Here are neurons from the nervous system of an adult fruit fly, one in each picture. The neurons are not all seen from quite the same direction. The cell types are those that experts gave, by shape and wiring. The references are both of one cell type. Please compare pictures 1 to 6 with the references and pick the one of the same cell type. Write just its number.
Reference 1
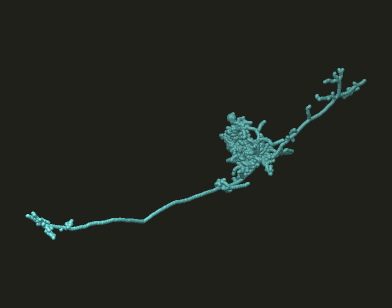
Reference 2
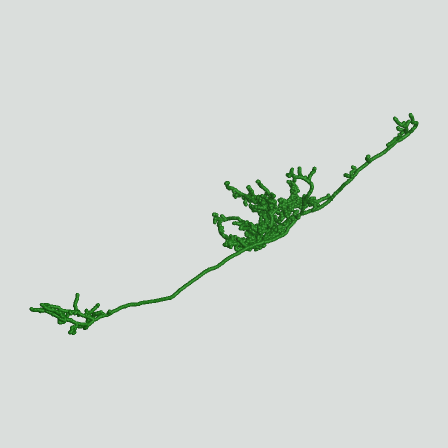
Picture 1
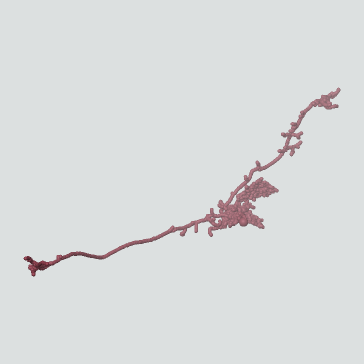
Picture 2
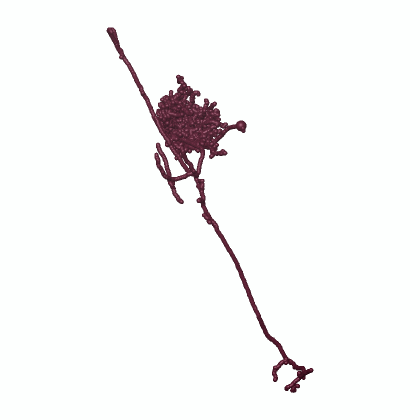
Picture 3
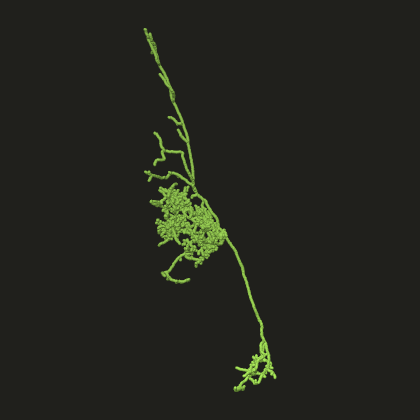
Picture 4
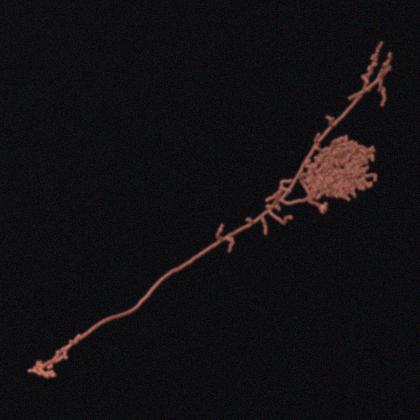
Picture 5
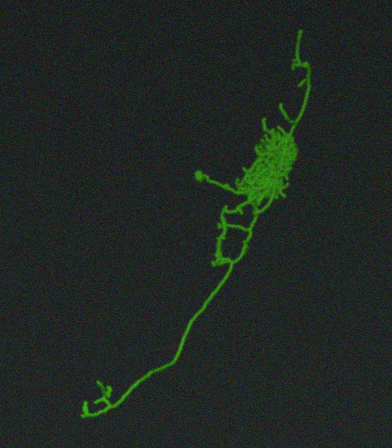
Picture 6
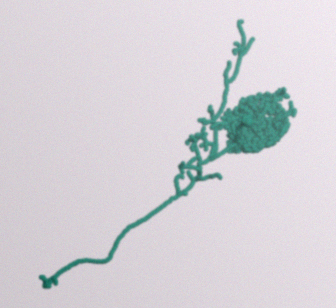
3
